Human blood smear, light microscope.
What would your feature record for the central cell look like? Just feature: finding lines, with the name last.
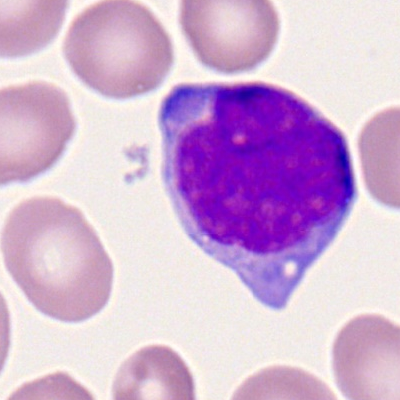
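Chromatin: dark purple, coarsely mottled with paler spots
Granules: none visible in the cytoplasm
Vacuole: one, small and clear, in the cytoplasm near the bottom of the cell
Nearby: a small cluster of purple fragments just to the left of the cell
Name: myeloblast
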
